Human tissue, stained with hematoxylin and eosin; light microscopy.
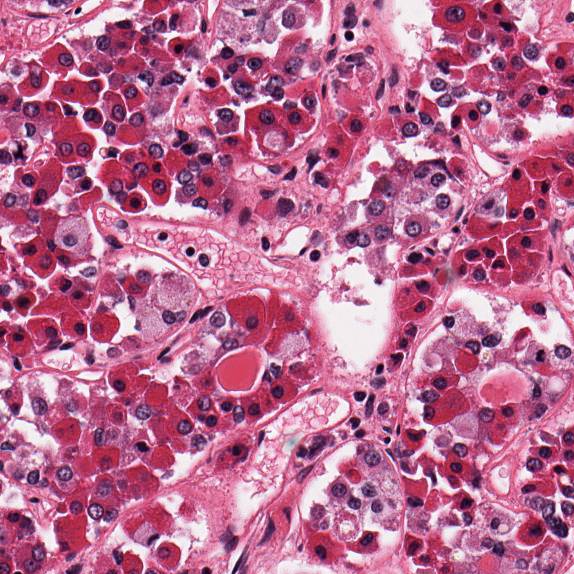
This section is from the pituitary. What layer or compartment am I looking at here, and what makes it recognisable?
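This is the pars distalis. First point, arrangement: across the whole field the cells sit in small nests and cords divided by thin fibrous septa.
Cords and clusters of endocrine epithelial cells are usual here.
Second point, staining: many cells with intensely red, eosinophilic cytoplasm are scattered throughout, mixed with cells whose cytoplasm is paler and purple-grey.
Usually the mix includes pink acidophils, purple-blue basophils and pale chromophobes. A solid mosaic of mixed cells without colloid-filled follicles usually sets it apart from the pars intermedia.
Third point, nuclei: most cells have a single round nucleus.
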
